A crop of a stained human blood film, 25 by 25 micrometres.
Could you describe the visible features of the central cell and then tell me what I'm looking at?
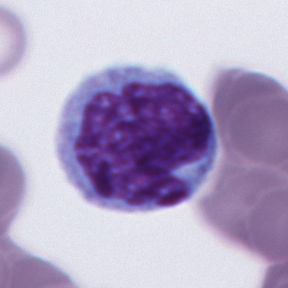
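A smooth, round outline encloses a nucleus with an irregular, folded contour. That nucleus is set off-centre, toward the lower right of the cell, and its chromatin is coarsely clumped. It is a monocyte.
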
